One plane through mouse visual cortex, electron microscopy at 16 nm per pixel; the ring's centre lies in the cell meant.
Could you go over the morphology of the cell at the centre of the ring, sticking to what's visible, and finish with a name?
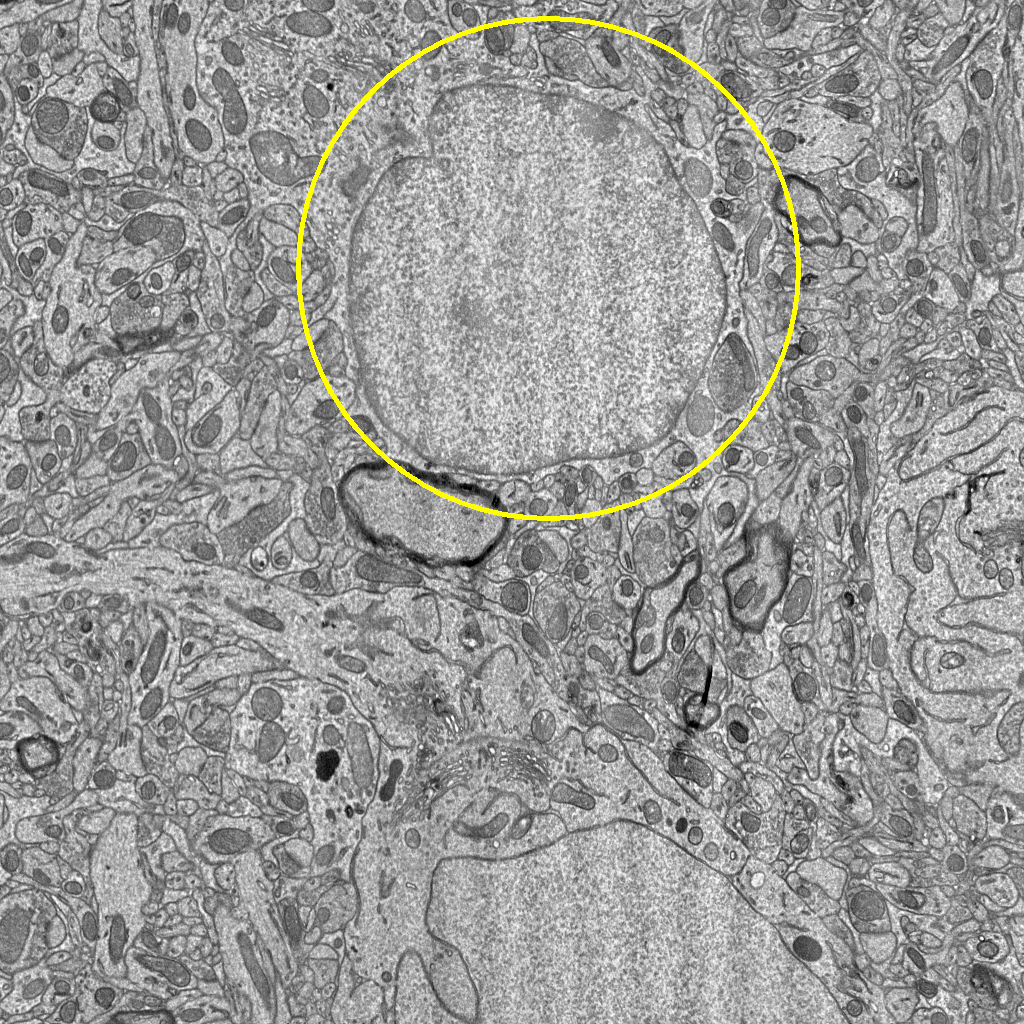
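First, the nucleus: large, roughly round, and lying entirely within the ring. Second, its chromatin: pale and finely dispersed, with no thick dark clumps along the envelope. Third, no dense nucleolus is visible. Fourth, the cytoplasm holds no clusters of dark dense bodies. The cell is an astrocyte.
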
